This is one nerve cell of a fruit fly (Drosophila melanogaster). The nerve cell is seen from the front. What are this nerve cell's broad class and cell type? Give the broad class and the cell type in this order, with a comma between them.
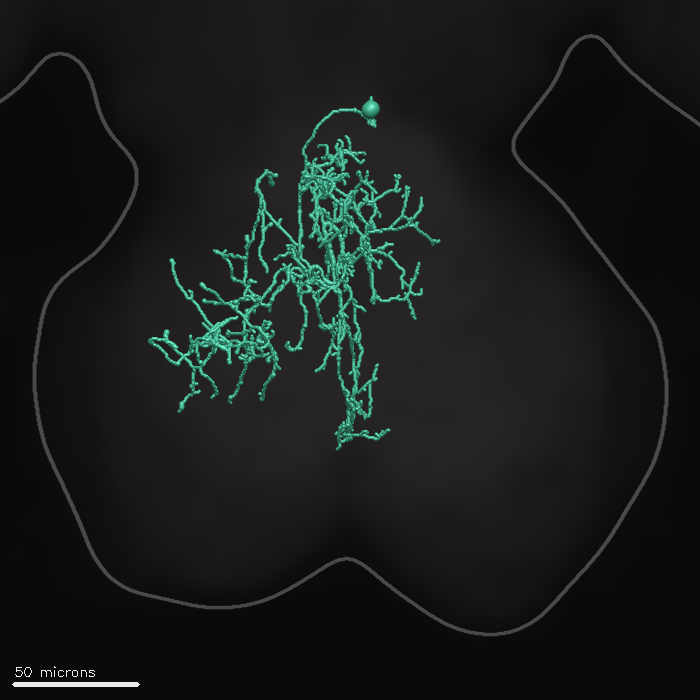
nerve-cord intrinsic neuron, INXXX180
